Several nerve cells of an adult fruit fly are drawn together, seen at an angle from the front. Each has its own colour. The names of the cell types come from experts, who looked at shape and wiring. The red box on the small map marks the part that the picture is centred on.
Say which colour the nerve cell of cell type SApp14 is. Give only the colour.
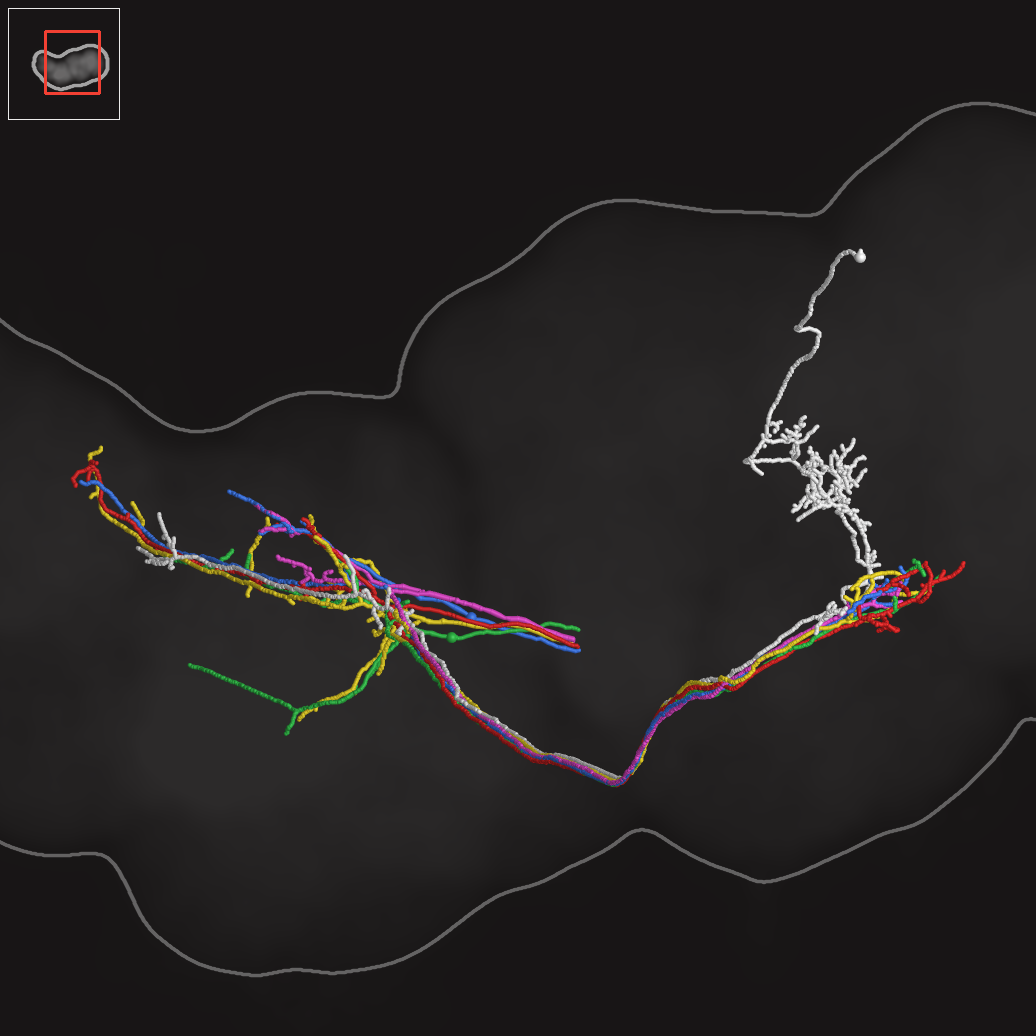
green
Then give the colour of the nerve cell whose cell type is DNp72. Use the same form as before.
white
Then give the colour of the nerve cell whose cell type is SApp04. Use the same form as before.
yellow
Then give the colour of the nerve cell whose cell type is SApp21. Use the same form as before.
magenta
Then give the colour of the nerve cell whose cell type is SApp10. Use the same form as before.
red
